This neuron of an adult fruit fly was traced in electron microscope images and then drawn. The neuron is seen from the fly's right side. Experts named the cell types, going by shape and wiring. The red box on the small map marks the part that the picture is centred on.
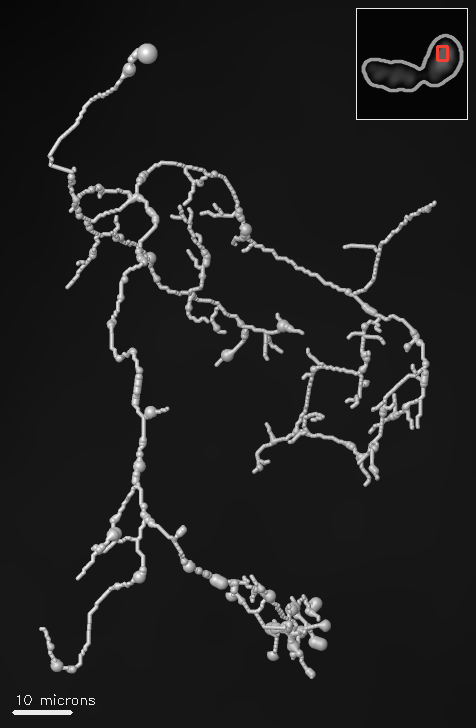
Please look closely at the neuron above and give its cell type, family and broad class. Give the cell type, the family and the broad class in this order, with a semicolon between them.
SLP298; hemilineage SLPpm1; central-brain intrinsic neuron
